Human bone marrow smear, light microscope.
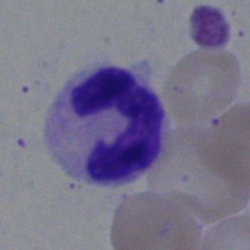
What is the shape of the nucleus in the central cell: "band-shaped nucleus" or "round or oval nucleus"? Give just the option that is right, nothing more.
Band-shaped nucleus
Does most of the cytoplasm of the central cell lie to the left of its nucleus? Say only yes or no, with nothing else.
Yes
